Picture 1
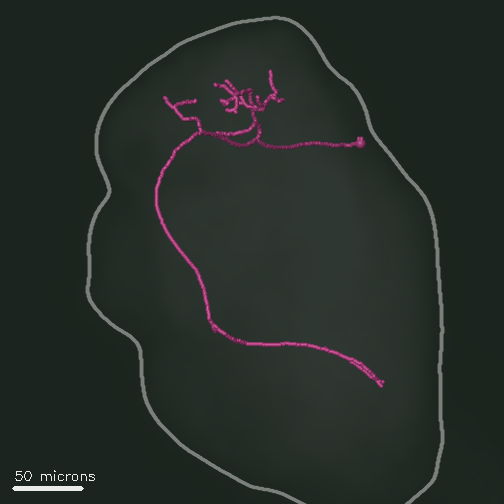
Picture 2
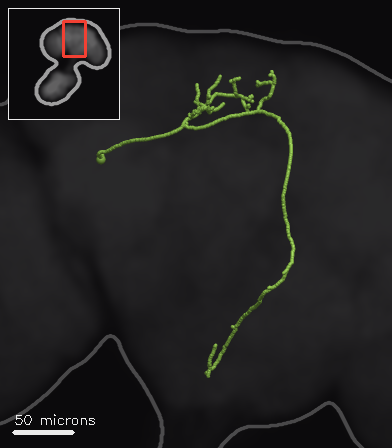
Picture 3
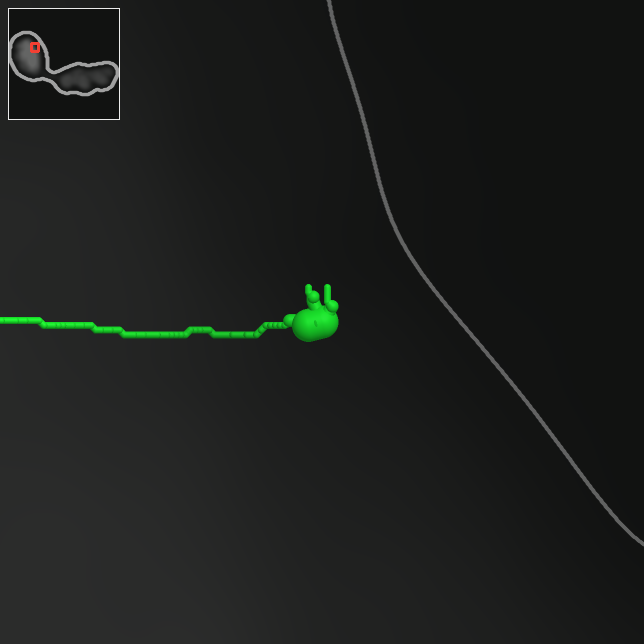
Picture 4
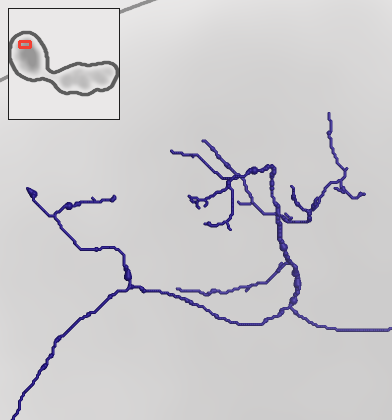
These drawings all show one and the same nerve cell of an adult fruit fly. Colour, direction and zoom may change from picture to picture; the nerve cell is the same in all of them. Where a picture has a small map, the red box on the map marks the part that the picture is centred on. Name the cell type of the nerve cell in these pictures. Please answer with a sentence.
The cell type is CB4242.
